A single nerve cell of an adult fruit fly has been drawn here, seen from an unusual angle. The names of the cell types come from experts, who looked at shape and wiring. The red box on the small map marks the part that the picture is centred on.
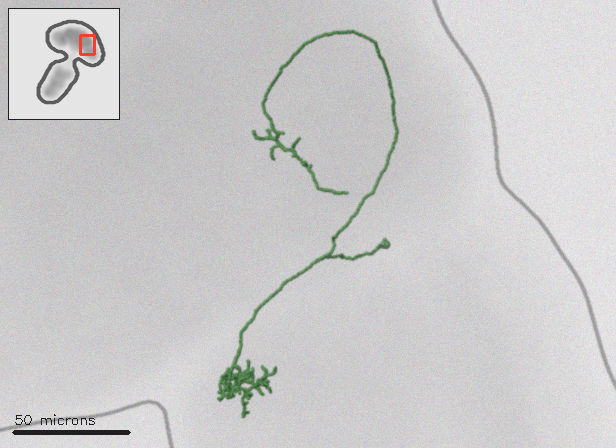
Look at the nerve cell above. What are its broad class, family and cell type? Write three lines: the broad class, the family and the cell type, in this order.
visual projection neuron
hemilineage VPNd3
LC6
